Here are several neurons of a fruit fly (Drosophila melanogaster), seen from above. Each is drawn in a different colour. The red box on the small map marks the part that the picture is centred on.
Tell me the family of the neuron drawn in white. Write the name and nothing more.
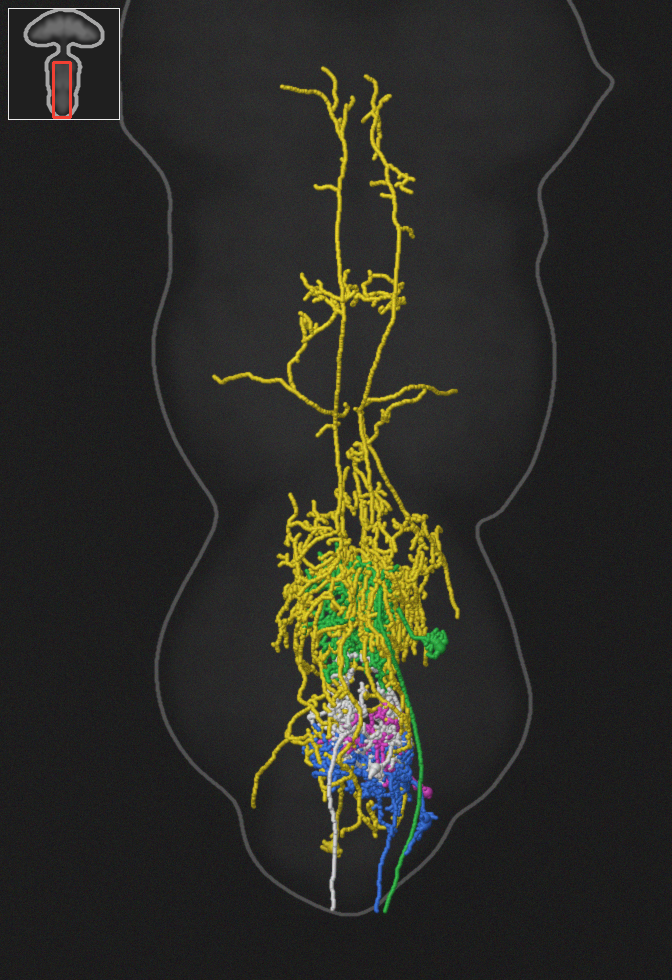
MNad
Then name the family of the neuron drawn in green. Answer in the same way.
MNad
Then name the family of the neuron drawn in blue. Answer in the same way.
MNad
